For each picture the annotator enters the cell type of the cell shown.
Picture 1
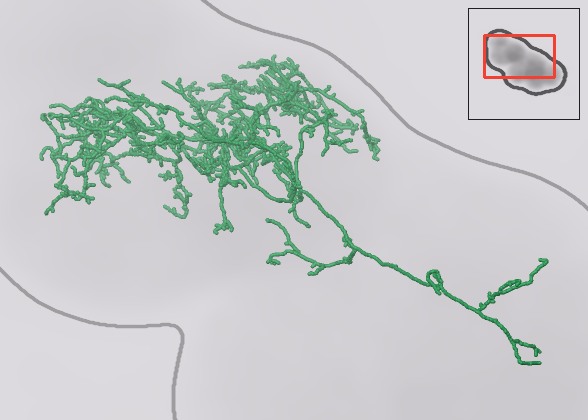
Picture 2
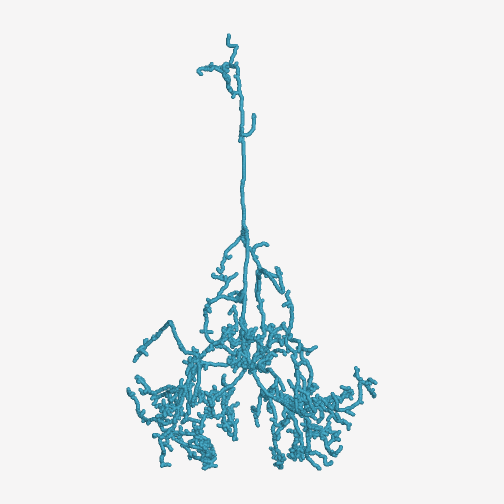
IN05B031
